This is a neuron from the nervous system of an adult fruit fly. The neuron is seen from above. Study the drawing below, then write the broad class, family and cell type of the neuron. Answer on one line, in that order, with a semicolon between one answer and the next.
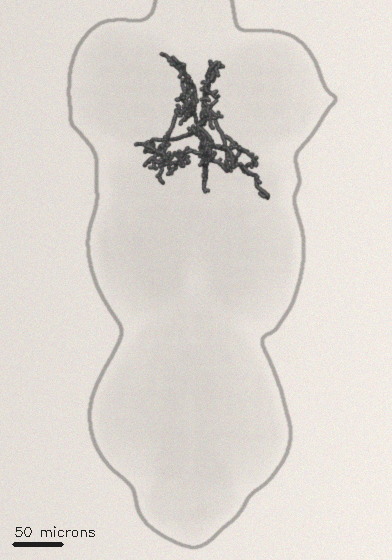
nerve-cord intrinsic neuron; hemilineage 05B; IN05B057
